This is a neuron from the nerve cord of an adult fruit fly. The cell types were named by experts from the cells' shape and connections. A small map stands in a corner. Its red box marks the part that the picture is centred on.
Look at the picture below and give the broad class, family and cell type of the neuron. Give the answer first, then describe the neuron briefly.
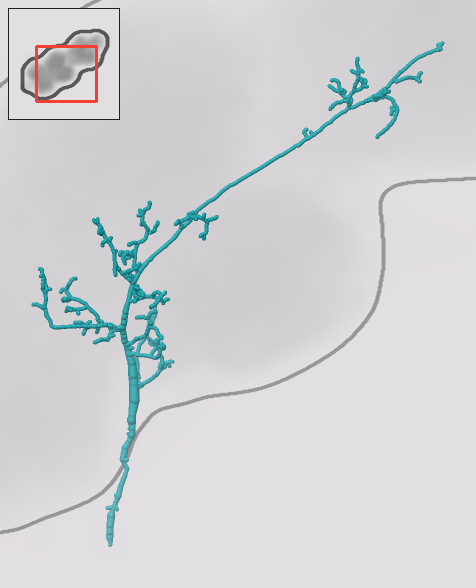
Its broad class is sensory neuron entering the nerve cord. Its family is called class mechanosensory proprioceptive. The cell type is SNpp30. No cell body is drawn. Dozens of branch ends can be seen.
